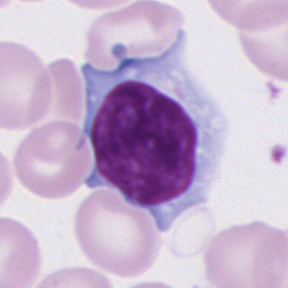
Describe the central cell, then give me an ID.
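The cell has an irregular outline with angular corners rather than a smooth circle. Its nucleus is round to oval, smooth-edged and without lobes. The chromatin is dark purple, mottled and moderately condensed, not gathered into heavy blocks. A few small pale vacuoles lie in the cytoplasm to the right of the nucleus. The cell is a typical lymphocyte.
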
